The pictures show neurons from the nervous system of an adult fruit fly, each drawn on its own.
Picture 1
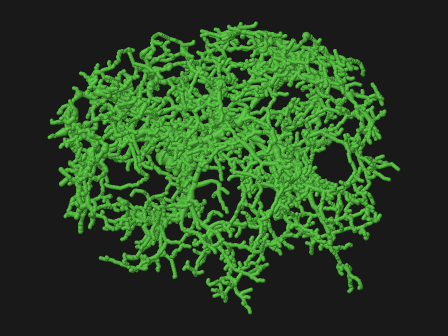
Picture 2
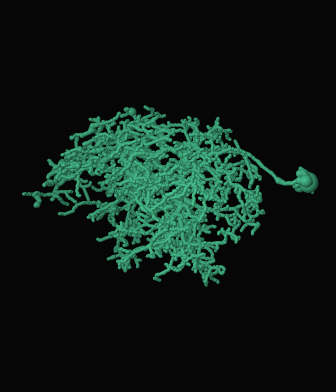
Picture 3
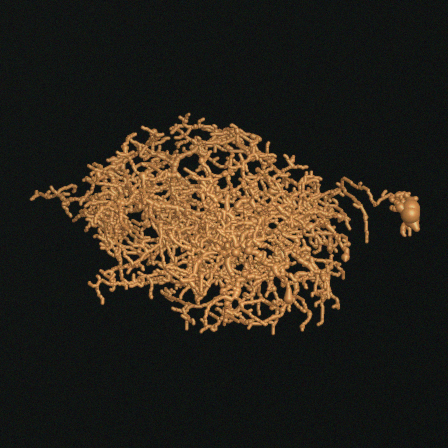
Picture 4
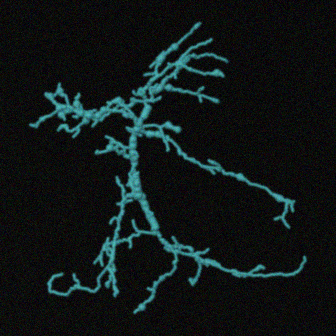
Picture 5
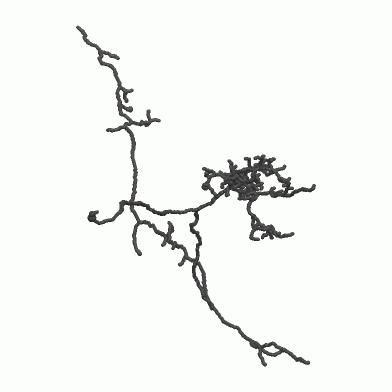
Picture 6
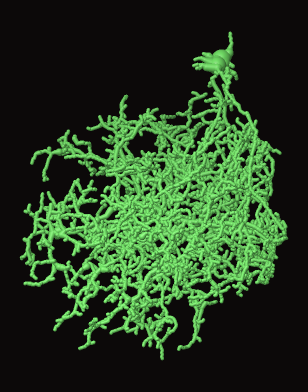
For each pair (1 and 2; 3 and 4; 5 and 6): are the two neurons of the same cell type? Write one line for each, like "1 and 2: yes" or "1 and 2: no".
1 and 2: yes
3 and 4: no
5 and 6: no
